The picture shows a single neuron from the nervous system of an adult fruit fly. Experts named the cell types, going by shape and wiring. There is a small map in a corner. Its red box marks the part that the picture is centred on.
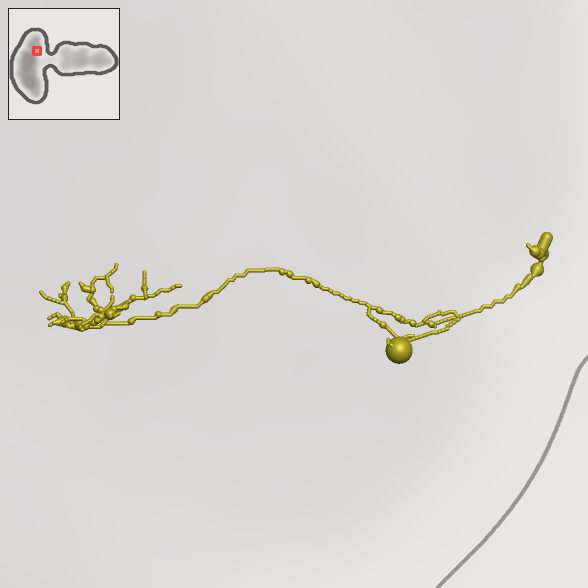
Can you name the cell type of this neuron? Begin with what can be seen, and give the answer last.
It is in the brain and does not reach the nerve cord. In this view it is more than twice as wide as it is tall. It is an optic-lobe intrinsic neuron. The cell type is T4d.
